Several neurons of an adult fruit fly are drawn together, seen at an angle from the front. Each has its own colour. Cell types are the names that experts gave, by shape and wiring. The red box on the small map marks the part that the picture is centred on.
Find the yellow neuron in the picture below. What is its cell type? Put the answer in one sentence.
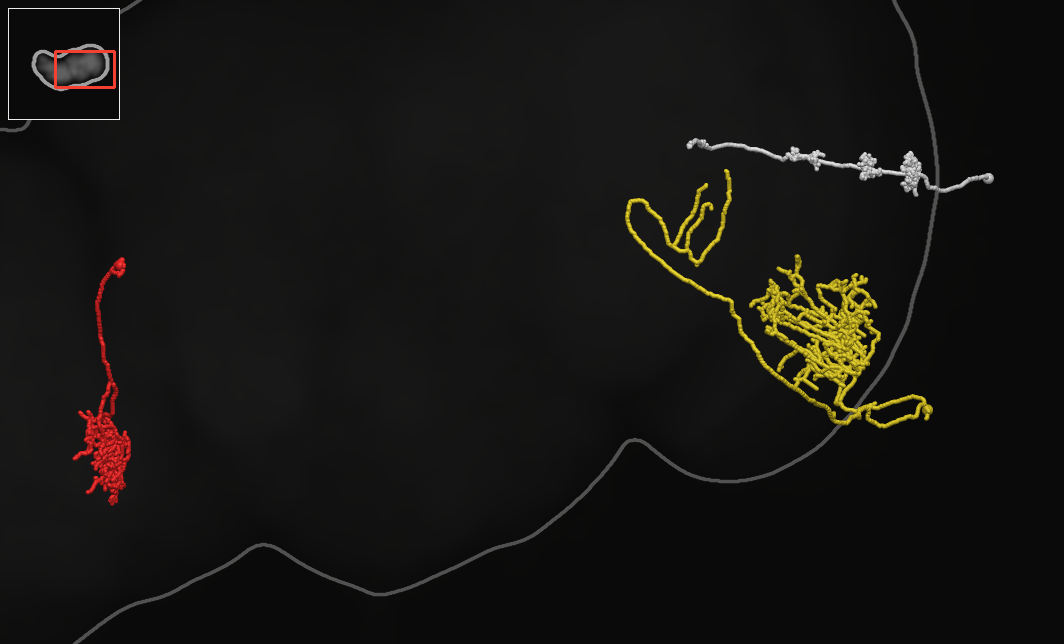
The cell type is MeLo1.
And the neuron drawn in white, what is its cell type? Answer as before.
The cell type is Tm3.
